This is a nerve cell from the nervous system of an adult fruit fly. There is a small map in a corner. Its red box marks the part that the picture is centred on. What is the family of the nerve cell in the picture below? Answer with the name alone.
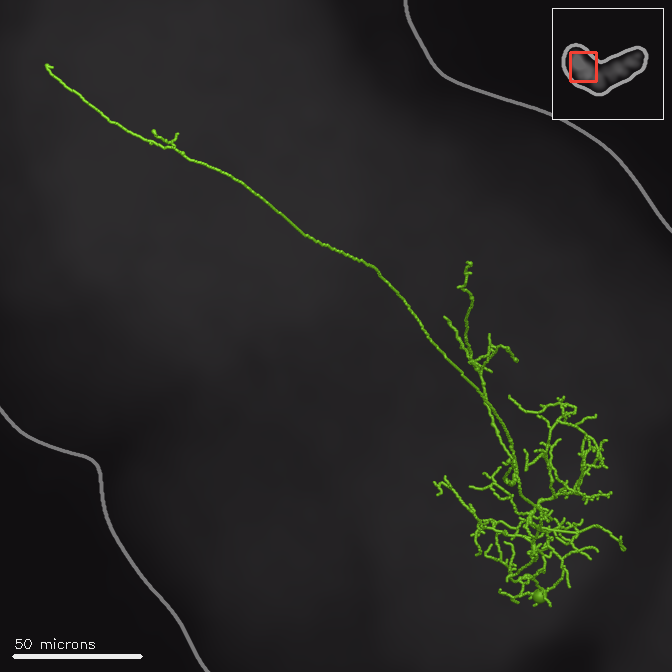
hemilineage VLPl&d1_lateral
